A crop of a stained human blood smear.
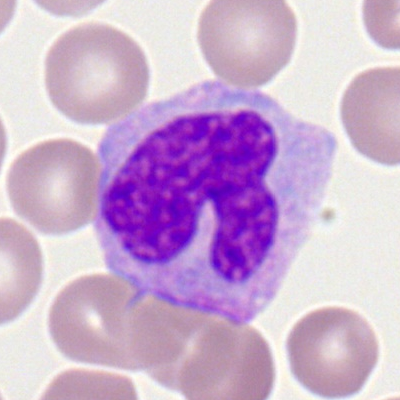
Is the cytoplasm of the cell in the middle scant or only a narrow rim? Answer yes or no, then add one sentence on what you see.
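No. The cytoplasm is abundant and pale grey-blue.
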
